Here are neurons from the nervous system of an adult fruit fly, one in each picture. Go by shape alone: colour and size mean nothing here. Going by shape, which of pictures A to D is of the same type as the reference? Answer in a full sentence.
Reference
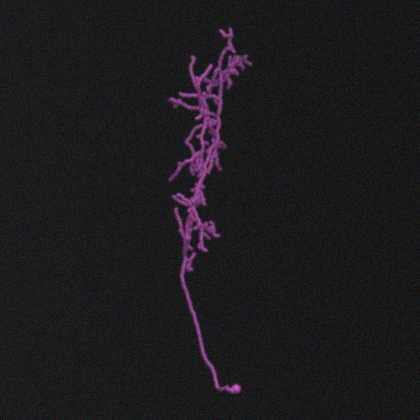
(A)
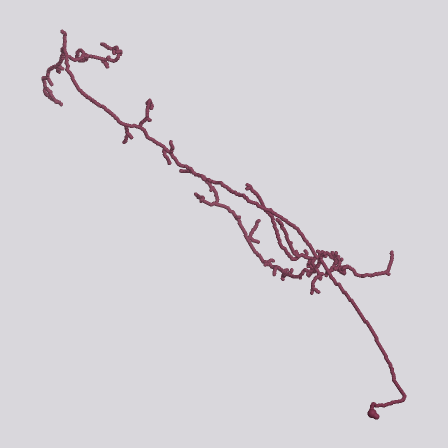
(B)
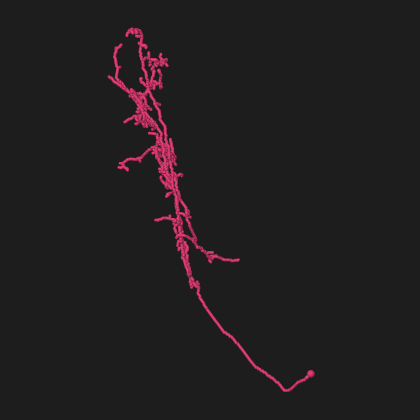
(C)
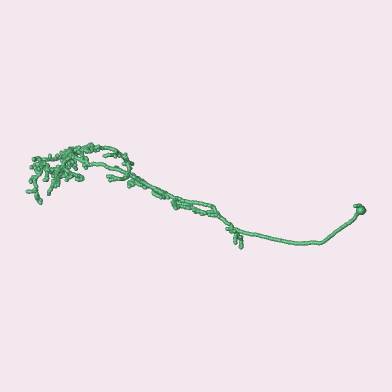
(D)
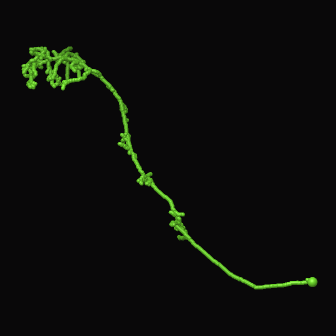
Picture B shows a neuron of the same cell type.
